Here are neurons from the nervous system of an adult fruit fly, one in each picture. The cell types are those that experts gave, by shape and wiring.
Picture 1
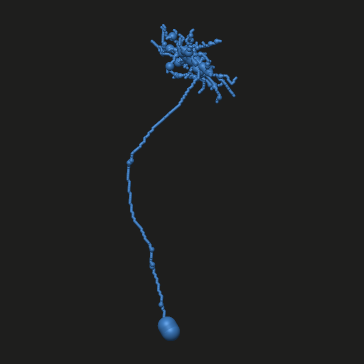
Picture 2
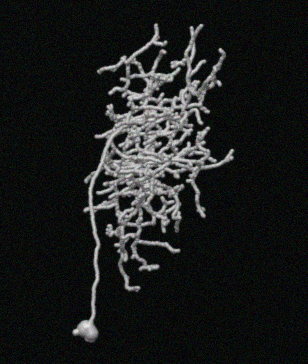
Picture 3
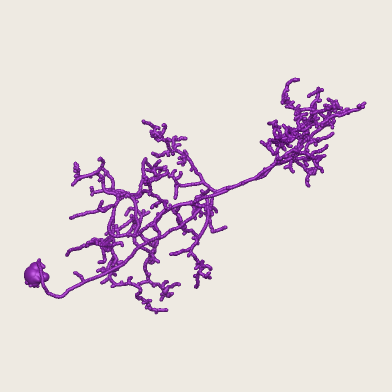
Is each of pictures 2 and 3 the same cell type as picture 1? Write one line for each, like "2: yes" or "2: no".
2: no
3: no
